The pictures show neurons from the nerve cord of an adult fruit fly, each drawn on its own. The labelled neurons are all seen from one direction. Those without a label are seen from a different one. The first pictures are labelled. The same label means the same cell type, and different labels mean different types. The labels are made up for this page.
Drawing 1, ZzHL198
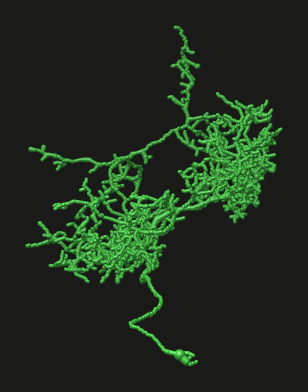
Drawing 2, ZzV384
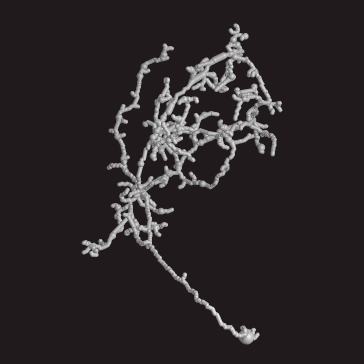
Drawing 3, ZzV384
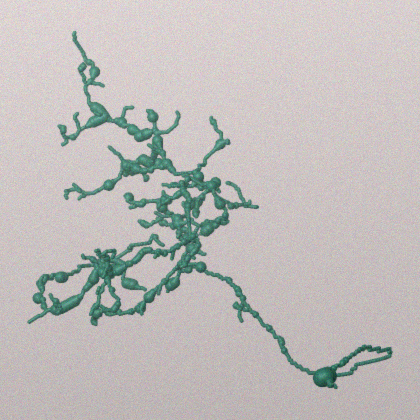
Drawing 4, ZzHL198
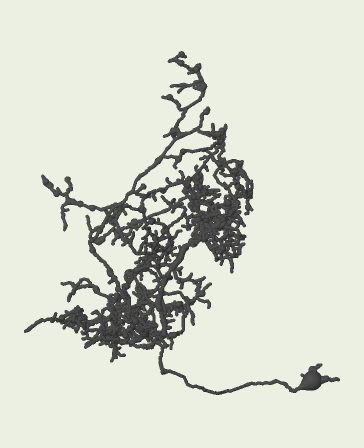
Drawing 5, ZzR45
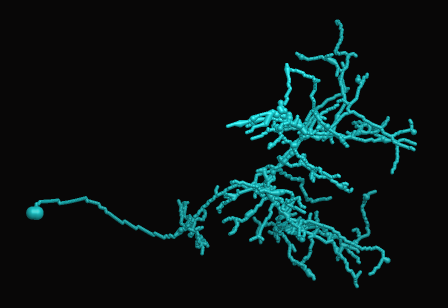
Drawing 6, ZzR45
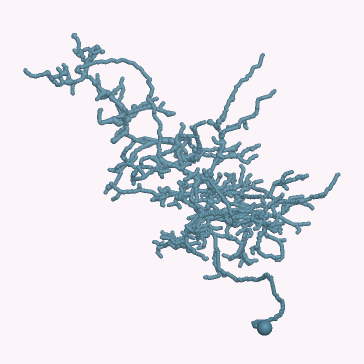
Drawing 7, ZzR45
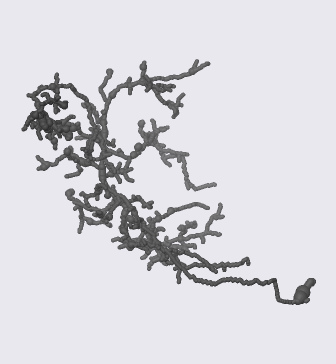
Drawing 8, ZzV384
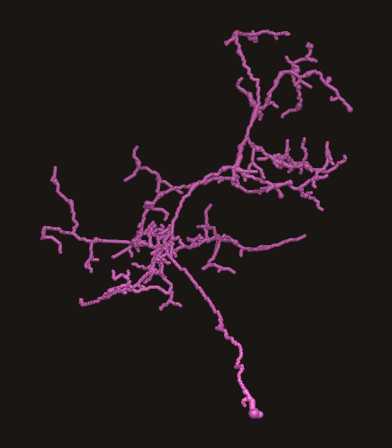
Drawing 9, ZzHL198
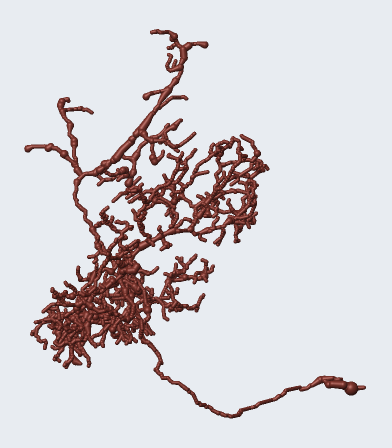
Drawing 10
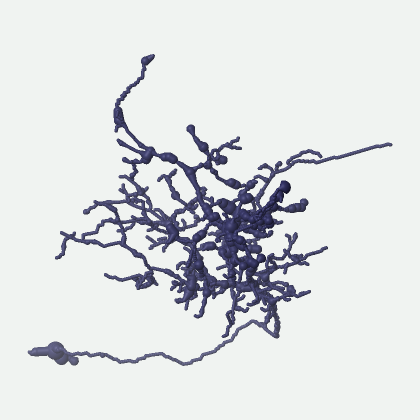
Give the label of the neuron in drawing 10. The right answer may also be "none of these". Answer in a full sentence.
It belongs to none of these.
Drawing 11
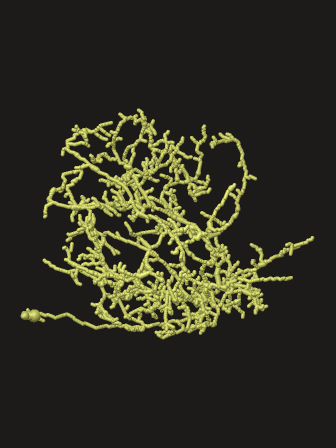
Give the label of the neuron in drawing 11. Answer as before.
It belongs to ZzHL198.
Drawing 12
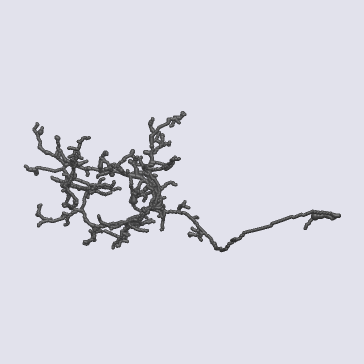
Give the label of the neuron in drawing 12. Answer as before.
It belongs to none of these.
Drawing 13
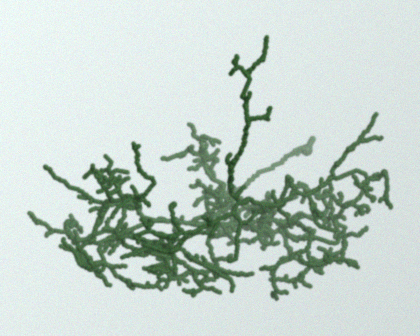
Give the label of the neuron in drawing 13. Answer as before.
It belongs to ZzHL198.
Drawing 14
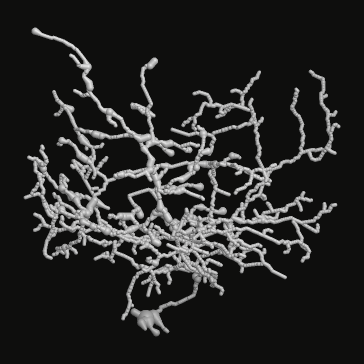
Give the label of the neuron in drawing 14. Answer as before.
It belongs to none of these.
